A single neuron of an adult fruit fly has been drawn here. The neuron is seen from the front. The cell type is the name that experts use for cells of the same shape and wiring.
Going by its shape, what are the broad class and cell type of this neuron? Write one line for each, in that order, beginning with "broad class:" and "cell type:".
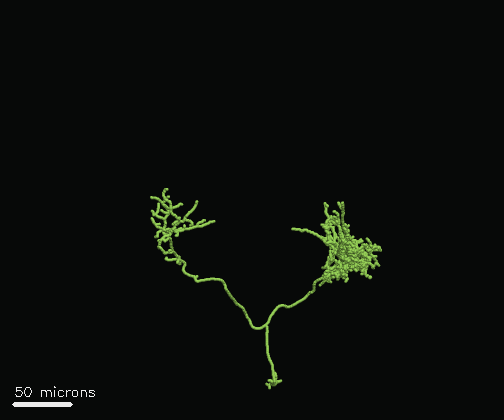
broad class: central-brain intrinsic neuron
cell type: CB0582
